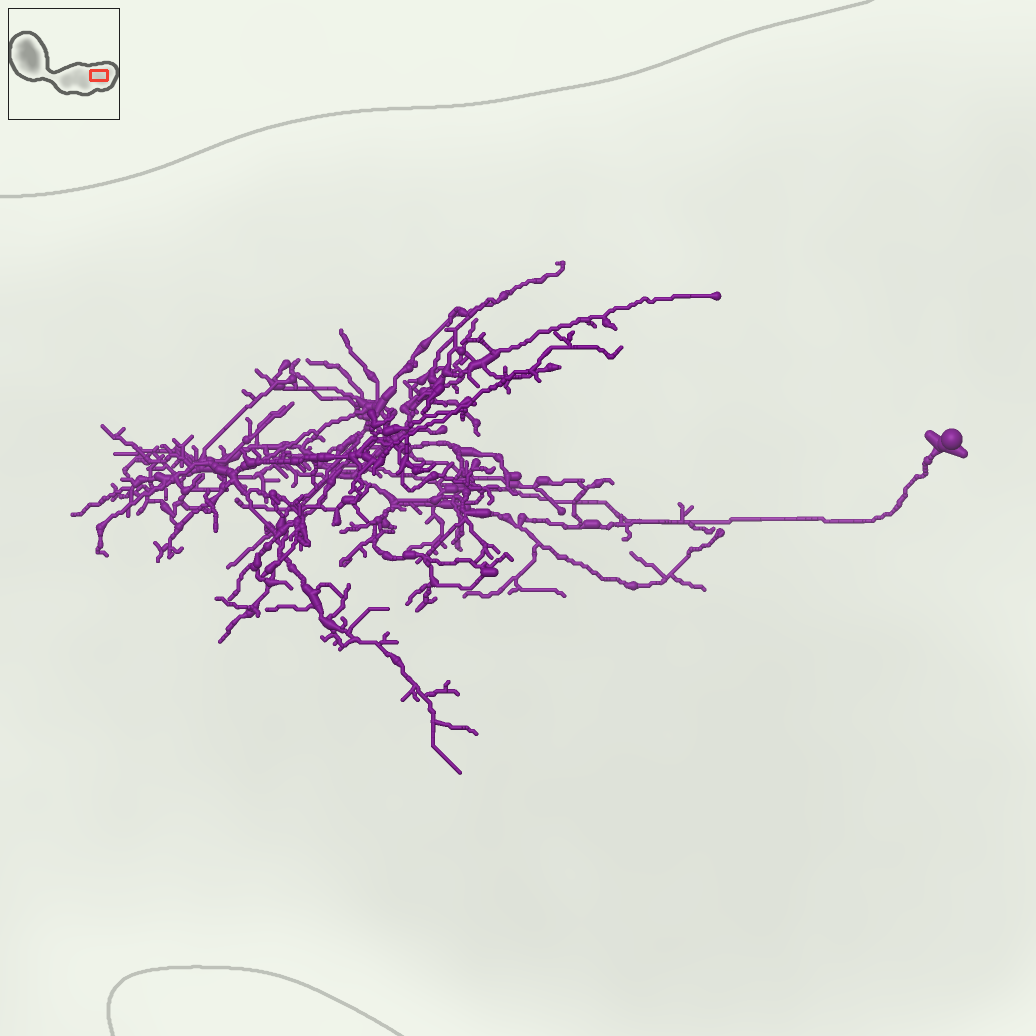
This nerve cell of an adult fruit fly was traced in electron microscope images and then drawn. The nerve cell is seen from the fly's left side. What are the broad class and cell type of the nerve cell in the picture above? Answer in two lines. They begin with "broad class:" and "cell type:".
broad class: nerve-cord intrinsic neuron
cell type: INXXX284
